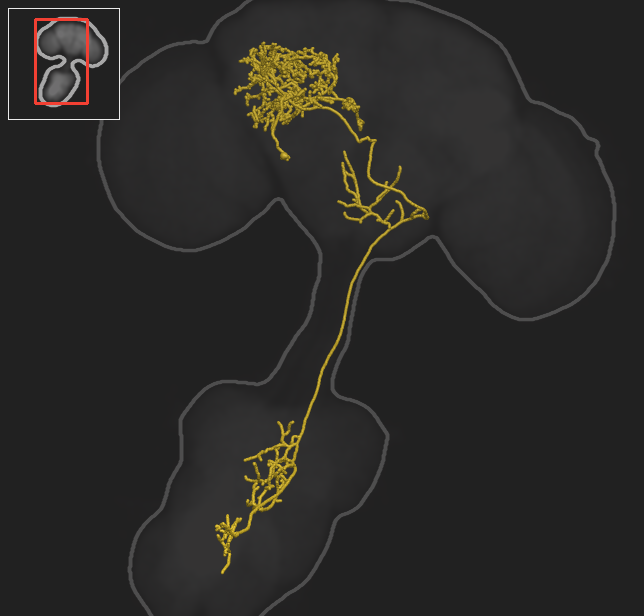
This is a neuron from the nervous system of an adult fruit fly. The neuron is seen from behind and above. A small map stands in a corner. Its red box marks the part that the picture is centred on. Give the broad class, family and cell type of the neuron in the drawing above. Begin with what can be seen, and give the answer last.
The cell body can be seen at the top of the picture. The picture shows dozens of branch ends. It is a descending neuron. Its family is hemilineage VLPl&p2_posterior. The cell type is DNp66.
